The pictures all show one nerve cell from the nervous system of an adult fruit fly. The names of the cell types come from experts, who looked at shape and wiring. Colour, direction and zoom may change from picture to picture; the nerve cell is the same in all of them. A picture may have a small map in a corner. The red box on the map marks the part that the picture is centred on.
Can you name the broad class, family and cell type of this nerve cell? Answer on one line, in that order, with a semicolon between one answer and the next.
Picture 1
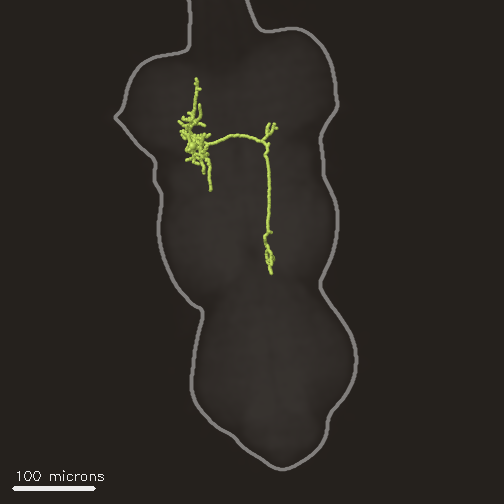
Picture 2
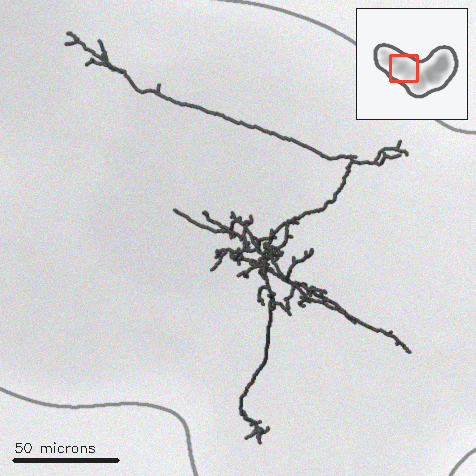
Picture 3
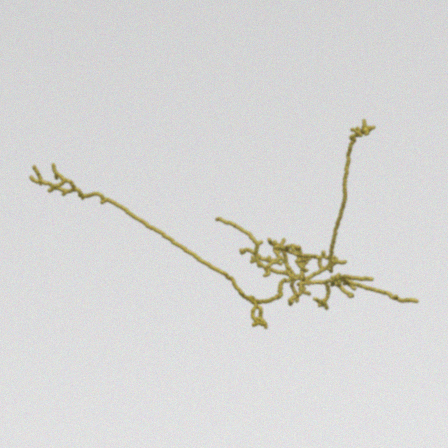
nerve-cord intrinsic neuron; hemilineage 06A; IN06A067_b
